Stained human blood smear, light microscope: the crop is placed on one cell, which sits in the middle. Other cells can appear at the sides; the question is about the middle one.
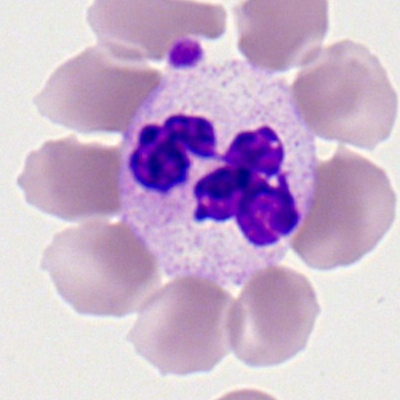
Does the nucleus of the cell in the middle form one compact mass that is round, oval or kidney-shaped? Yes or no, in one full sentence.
No, there are two or more separate lobes forming the nucleus.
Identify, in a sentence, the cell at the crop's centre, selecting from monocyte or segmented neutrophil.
Within this crop, a segmented neutrophil occupies the central position.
